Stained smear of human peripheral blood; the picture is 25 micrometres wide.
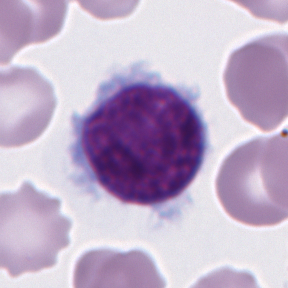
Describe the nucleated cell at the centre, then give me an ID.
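Looking at the edge, I see fine, hair-like projections fringing the surface, and that fringe runs around most of the circumference. Inside, the nucleus fills most of the cell. I don't find any visible granules in the cytoplasm. This is a hairy cell.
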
